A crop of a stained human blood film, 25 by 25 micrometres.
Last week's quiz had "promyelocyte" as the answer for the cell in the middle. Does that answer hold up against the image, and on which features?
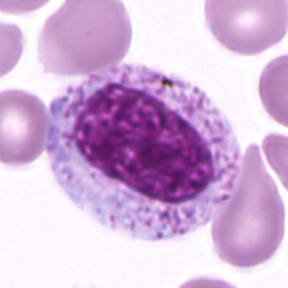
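Let's begin with what is actually there before we think about names. The outline is smooth, with no projections, and the cell measures about 17 by 14 micrometres. The nucleus is about 14 by 8 micrometres, takes up about 50% of the cell's area, and its long axis slants from upper left to lower right. Its chromatin lies in coarse dark clumps with paler gaps between them. The cytoplasm is a pale lilac-blue, holds no vacuoles, and has small purple granules scattered all through it. Now let's set the two names against this.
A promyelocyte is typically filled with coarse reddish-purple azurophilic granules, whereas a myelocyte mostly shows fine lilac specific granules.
The granules here are small and scattered rather than coarse and filling the cell, which speaks for myelocyte and against promyelocyte.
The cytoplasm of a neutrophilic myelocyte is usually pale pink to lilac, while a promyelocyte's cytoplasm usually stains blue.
The lilac tone in this cytoplasm matches the myelocyte, but its blue tinge on its own would not rule out a promyelocyte, so the colour is shared ground. With the granules tipping the balance, promyelocyte does not fit, and this cell is a myelocyte.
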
